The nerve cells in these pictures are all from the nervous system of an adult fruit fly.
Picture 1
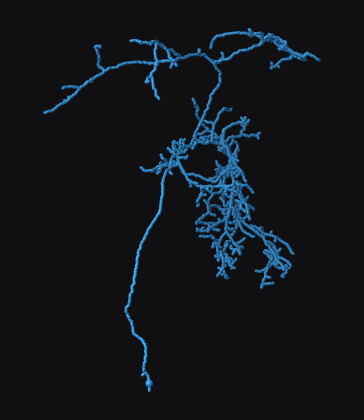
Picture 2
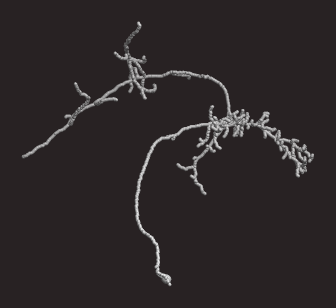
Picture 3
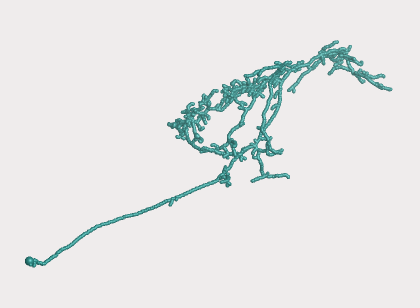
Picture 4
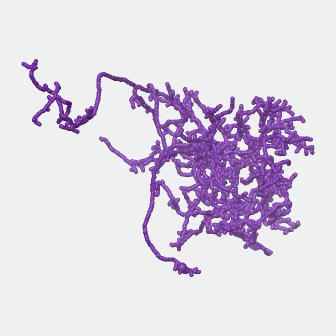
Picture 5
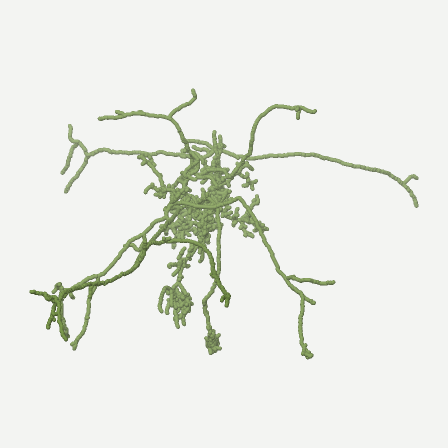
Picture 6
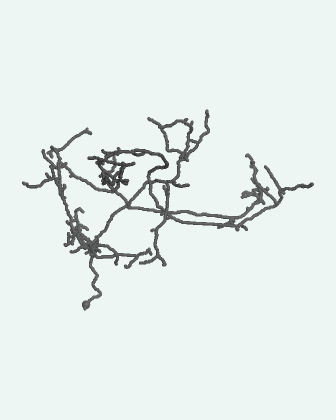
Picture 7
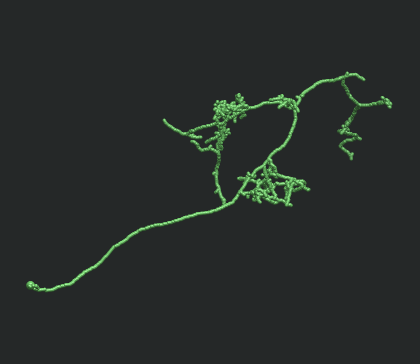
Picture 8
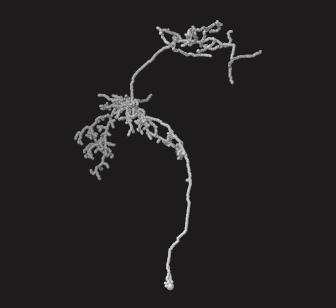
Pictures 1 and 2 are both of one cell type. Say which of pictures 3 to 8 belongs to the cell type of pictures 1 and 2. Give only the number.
8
